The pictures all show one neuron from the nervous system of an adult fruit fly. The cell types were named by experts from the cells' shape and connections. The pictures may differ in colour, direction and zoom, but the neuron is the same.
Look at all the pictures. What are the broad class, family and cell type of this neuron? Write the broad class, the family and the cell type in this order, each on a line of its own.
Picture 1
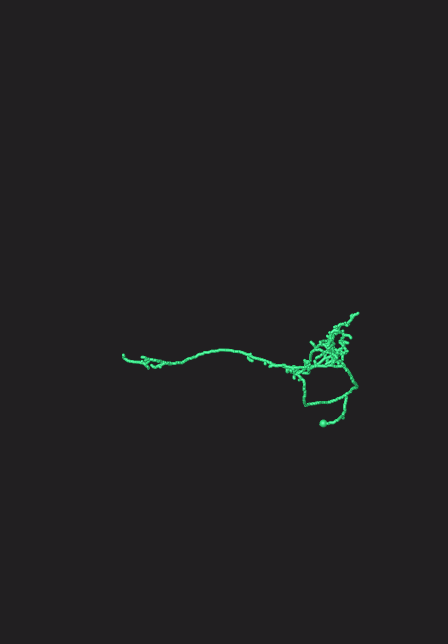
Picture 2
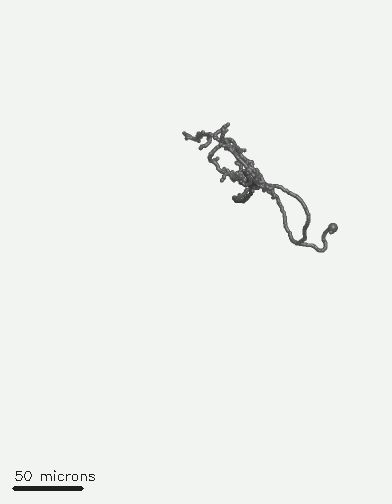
central-brain intrinsic neuron
hemilineage VPNp&v1_ventral
CL283_c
